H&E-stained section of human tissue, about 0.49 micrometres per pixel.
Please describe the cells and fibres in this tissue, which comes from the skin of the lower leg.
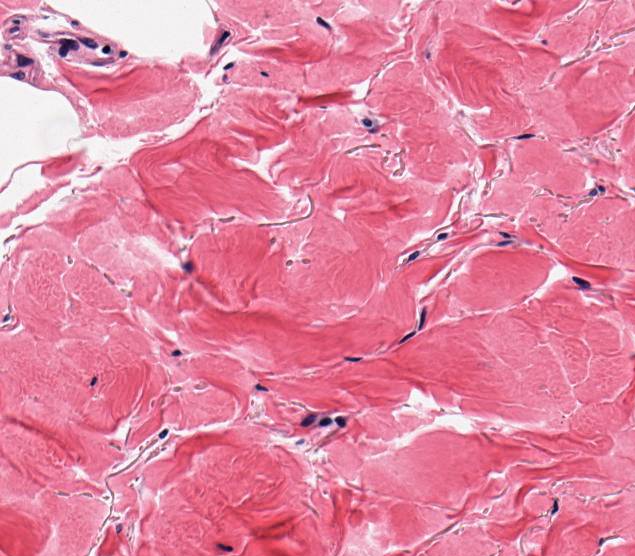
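Irregular eosinophilic bundles, closely packed and cut in many different planes, fill the field. The pink material inside them has a fine, wavy fibrillar texture. Nuclei are sparse, sitting mostly in the narrow clefts between bundles rather than within them. They're small, dark blue and mostly elongated or flattened.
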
